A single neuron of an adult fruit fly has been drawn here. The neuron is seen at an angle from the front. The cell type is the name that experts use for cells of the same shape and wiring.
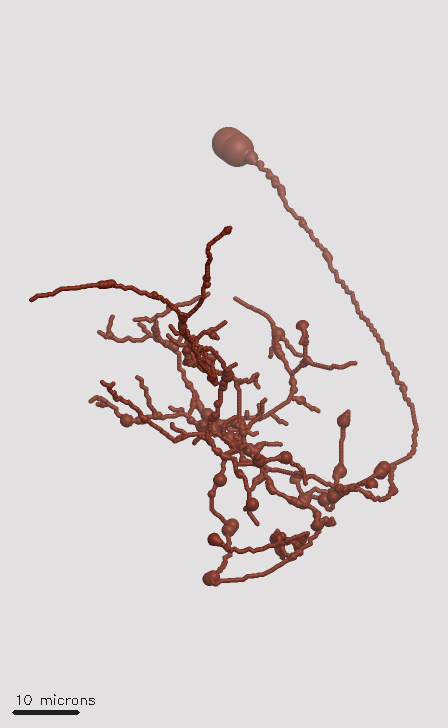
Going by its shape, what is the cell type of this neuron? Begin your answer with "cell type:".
cell type: IN01B079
